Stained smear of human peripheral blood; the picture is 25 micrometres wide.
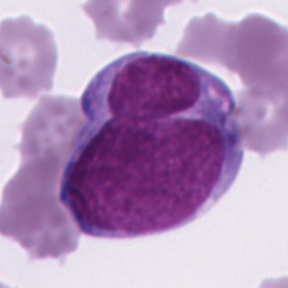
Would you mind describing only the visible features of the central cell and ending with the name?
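Working through the features in turn: first, a deep cleft crosses the nucleus, dividing its upper part from its lower. Second, the chromatin is finely stippled, with no coarse dark clumps. Third, the nucleus takes a reddish-purple stain. Fourth, the cell outline is smooth and bears no surface projections. Finally, the nucleus occupies about 70% of the cell's area. This cell is a myeloblast.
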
